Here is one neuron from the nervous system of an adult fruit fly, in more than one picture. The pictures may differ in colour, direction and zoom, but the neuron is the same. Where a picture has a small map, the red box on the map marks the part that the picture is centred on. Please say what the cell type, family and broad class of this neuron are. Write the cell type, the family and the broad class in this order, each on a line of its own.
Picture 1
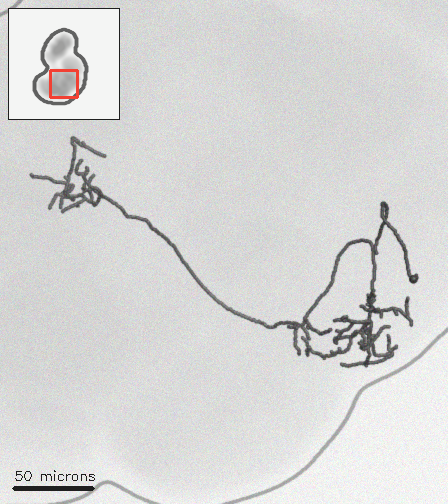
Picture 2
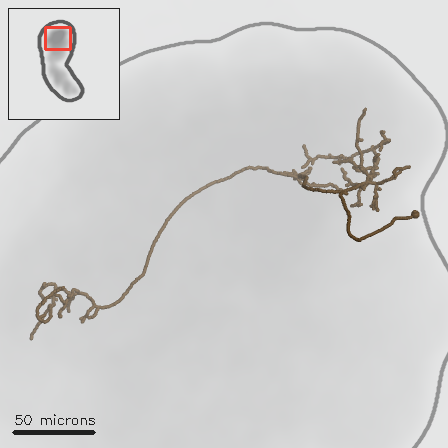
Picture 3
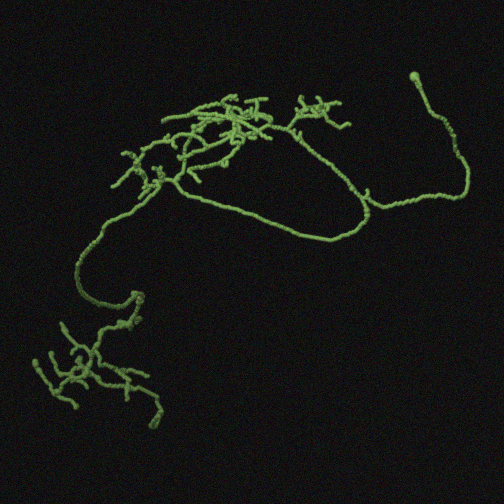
SMP487
hemilineage SMPpv1
central-brain intrinsic neuron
